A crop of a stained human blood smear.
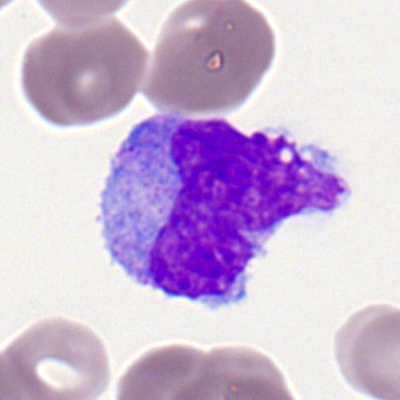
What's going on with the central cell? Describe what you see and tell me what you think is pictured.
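See how irregular the outline is, ragged along the right edge? The nucleus sits over in the right part, and pale lilac-blue cytoplasm forms a crescent on the left side, dusted with fine purplish granules. That's a monocyte.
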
